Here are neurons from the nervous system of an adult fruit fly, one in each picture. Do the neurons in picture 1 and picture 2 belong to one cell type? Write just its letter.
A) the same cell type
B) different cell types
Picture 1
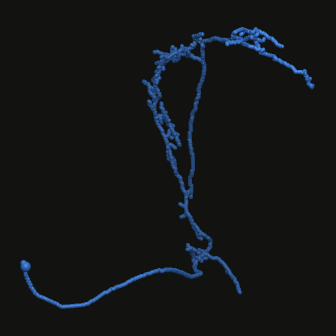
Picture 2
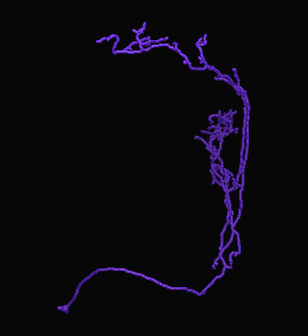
B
